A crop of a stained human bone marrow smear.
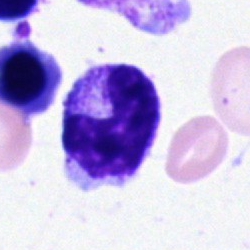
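Band neutrophil, the central cell in this bone marrow smear. Its outline strikes me as rounded-oval, taller than wide. Dark purple material fills most of it; a paler, finely speckled lilac area sits at the upper left, and a narrow strip of pale blue cytoplasm shows mainly along the lower edge.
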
